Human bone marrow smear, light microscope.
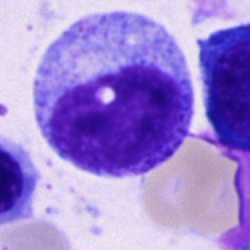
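Promyelocyte, seen here as the cell at the centre. Its nucleus sits off-centre, down in the lower part of the cell, and I notice one small round white spot inside it. Above the nucleus, the cytoplasm is abundant and makes a broad crescent. Scattered through that cytoplasm are fine reddish-purple granules.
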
